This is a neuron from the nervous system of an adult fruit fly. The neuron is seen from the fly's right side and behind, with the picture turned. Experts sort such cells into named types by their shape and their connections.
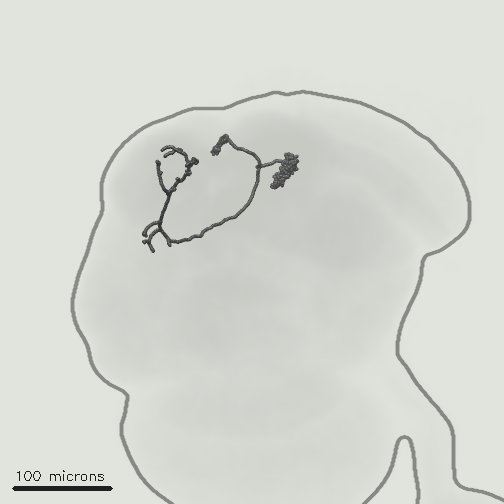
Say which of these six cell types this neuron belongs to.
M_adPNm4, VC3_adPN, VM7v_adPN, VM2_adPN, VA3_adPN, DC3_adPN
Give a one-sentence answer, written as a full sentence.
This neuron is given the cell type VC3_adPN.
